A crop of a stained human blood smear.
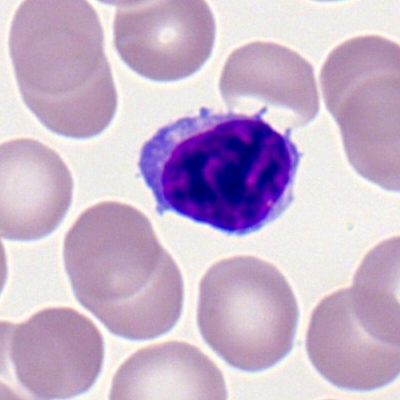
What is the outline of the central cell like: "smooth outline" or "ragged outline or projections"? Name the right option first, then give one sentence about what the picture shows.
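Ragged outline or projections. The cell outline bears short, fine, irregular projections, most visible along the top edge.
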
